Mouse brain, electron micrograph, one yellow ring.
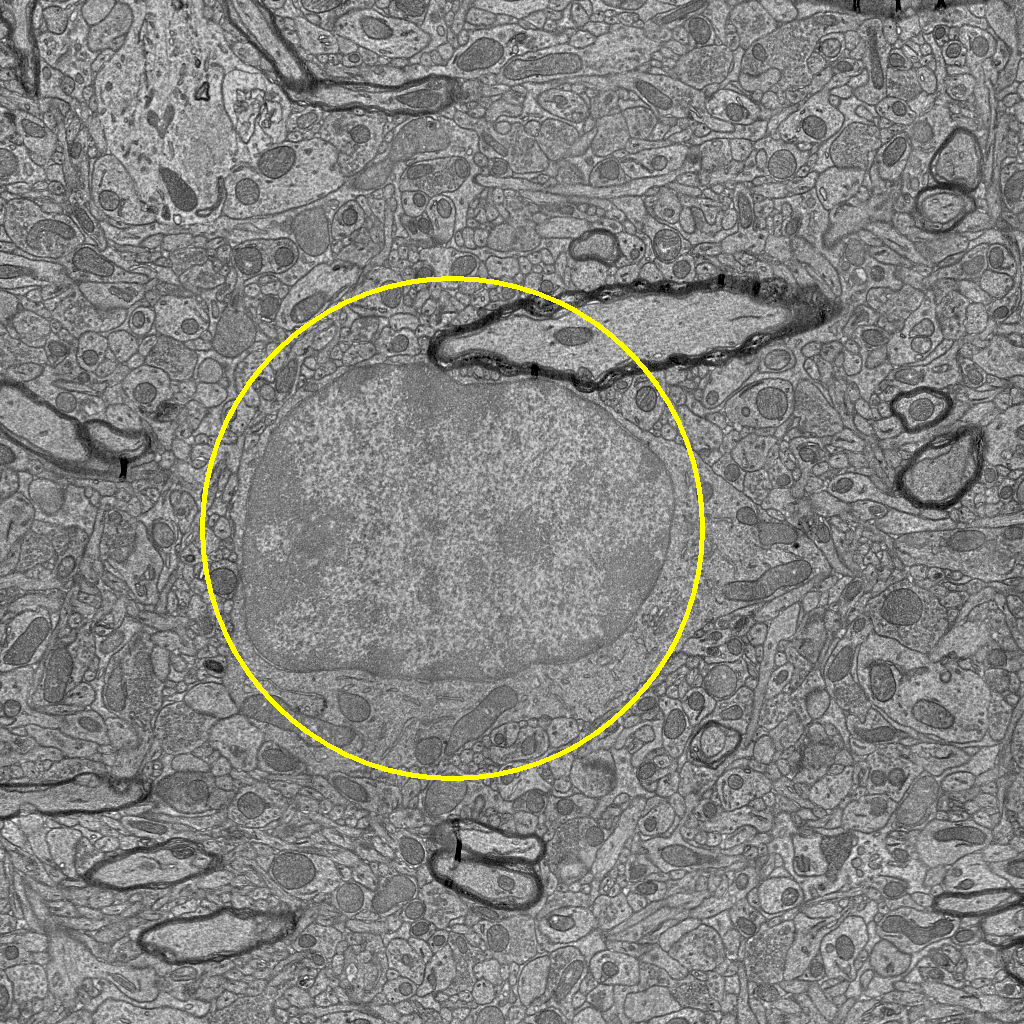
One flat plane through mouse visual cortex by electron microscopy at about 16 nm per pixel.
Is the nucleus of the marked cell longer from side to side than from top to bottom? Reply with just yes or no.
Yes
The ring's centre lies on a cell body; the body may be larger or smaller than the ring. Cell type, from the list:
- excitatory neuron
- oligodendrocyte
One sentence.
The yellow ring's centre lies on an oligodendrocyte.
